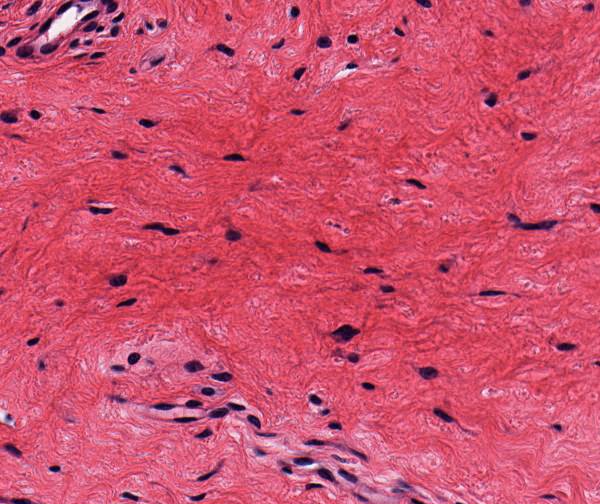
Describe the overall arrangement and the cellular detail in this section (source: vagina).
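Look at the collagen fibres: they are wavy and run in irregular directions, weaving in and out of one another. Now find the scattered nuclei. They are small and dark, spindle-shaped to oval, with no distinct cytoplasm around them. Across the centre of the field they lie singly, well apart. Then, at the lower edge just left of centre, a looser, paler zone holds a cluster of elongated nuclei.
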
